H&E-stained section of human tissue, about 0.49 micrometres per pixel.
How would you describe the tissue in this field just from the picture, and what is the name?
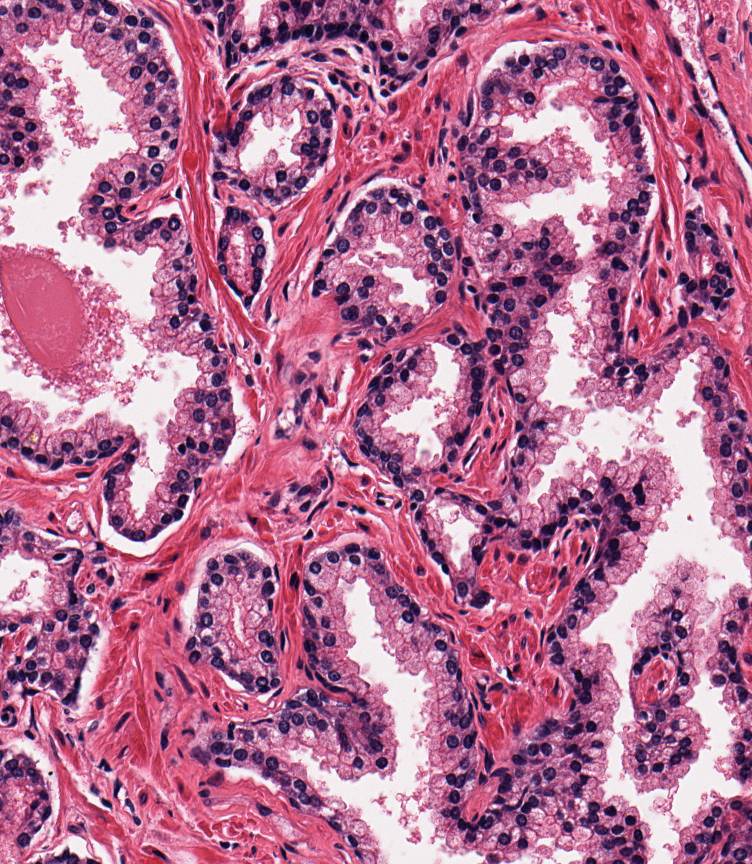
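Throughout the field I see glands of varying size with irregular, infolded outlines, separated by bands of stroma. Their lining cells are columnar, with pale, finely vacuolated cytoplasm and small, round, dark nuclei sitting mostly toward the base. A gland at the upper left holds a smooth, homogeneous pink oval body in its lumen. This is prostate.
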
